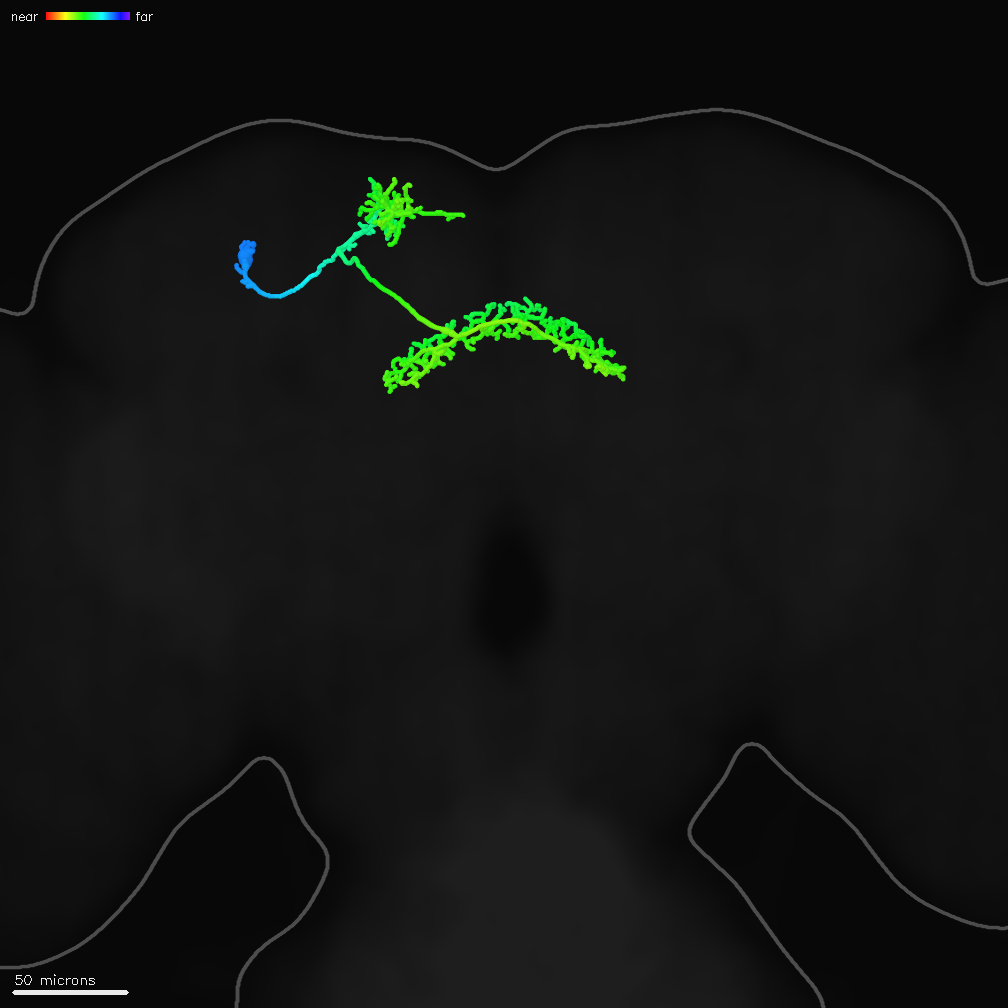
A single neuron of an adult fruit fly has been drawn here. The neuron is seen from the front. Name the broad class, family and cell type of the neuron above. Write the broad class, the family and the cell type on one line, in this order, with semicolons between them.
central-brain intrinsic neuron; hemilineage DL1_dorsal; FB6D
